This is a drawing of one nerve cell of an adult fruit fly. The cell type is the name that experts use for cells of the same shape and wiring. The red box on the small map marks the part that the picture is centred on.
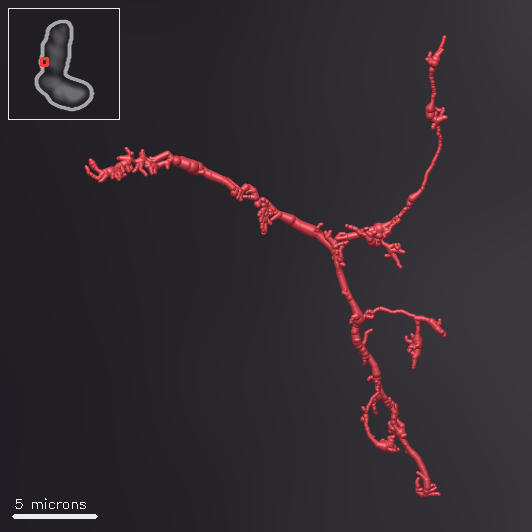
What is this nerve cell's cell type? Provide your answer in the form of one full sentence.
A cell of type SNta21 is what this nerve cell is.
